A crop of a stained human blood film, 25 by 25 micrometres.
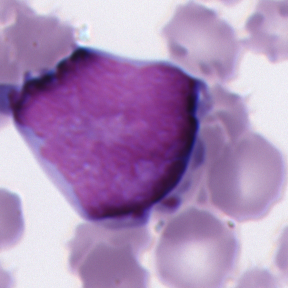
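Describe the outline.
Angular rather than round.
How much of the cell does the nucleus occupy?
Almost all of it; the cytoplasm is only a thin rim, widest at the lower left.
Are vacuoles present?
None are seen.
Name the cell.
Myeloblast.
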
